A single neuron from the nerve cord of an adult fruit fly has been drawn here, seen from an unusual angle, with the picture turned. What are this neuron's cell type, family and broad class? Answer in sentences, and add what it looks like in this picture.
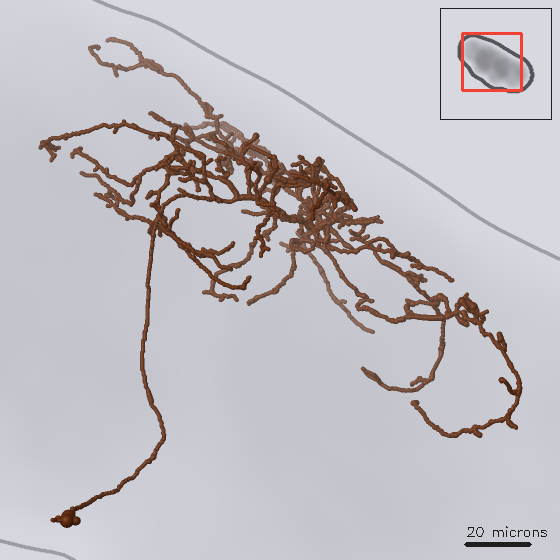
It is of cell type IN06A012. Its family is hemilineage 06A. This is a nerve-cord intrinsic neuron. By the scale bar it is about 150 microns tall in this view. The picture shows dozens of branch ends.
